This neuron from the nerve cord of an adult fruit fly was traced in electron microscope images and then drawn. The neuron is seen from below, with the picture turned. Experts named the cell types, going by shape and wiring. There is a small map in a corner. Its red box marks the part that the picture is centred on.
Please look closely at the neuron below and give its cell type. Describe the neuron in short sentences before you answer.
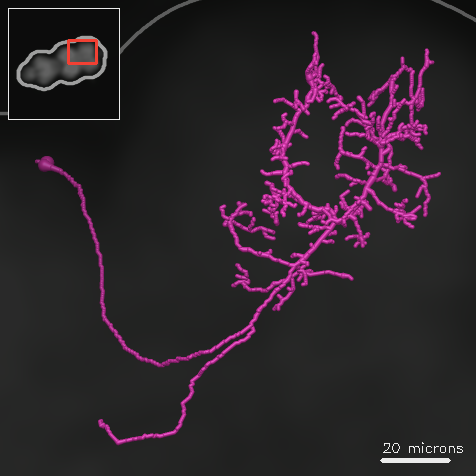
From top to bottom in the picture it spans about 120 microns. In this view it is about as wide as it is tall. Its broad class is nerve-cord intrinsic neuron. It is of cell type IN23B043.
